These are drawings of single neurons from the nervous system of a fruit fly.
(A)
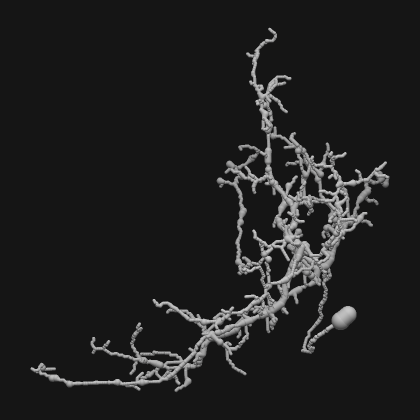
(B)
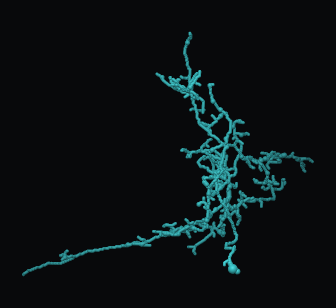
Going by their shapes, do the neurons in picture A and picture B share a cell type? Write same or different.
different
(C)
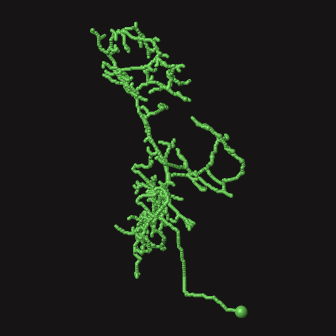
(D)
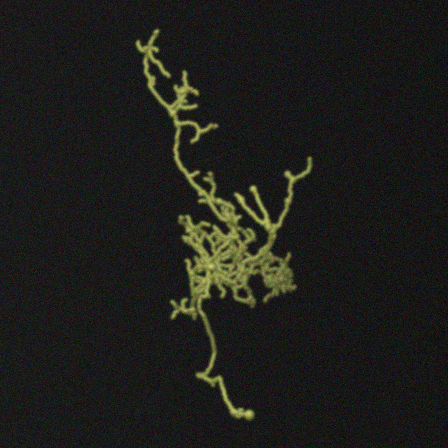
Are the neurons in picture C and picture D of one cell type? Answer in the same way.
same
